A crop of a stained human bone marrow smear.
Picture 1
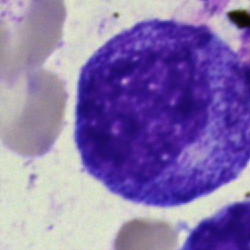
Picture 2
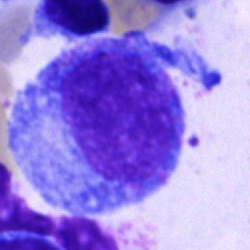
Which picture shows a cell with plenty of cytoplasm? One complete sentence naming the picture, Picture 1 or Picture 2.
The nucleus is surrounded by plenty of cytoplasm in picture 2.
